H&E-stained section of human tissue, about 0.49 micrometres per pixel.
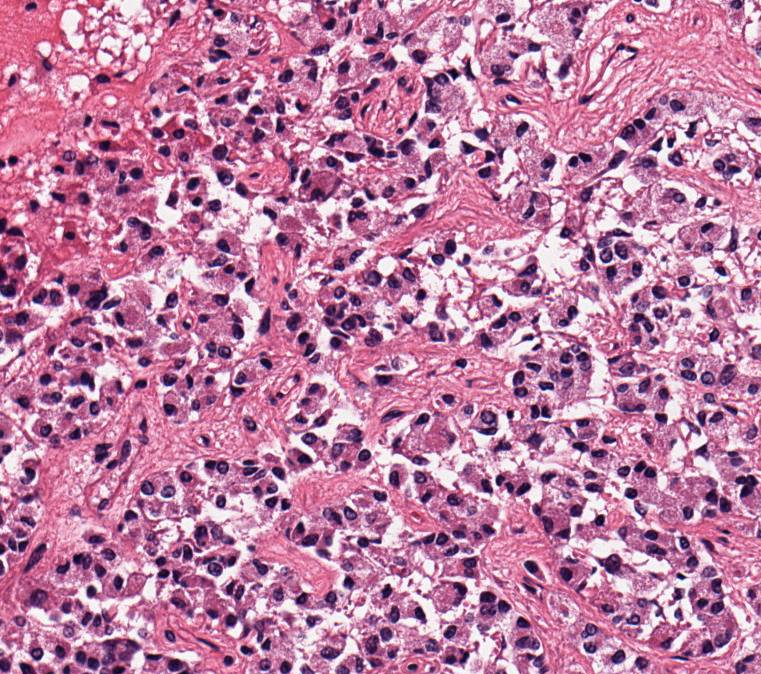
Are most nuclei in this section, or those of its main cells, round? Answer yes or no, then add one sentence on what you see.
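Yes. Most cells have a single round, dark-staining nucleus.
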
